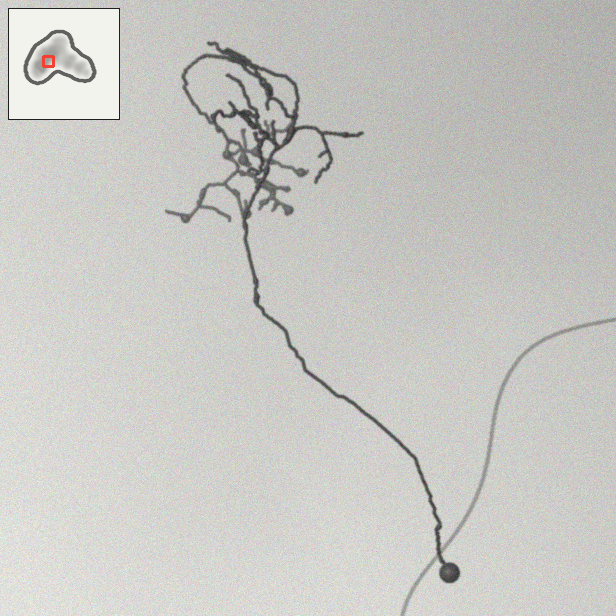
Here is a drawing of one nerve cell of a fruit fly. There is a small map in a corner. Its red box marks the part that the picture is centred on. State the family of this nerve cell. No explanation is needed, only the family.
class CX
